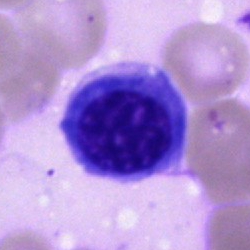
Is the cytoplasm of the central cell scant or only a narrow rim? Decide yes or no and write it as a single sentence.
Yes, the cell's cytoplasm is limited to a thin rim around the nucleus.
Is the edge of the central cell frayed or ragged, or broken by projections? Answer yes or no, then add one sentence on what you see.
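No. The cell outline is roughly round and smooth.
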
